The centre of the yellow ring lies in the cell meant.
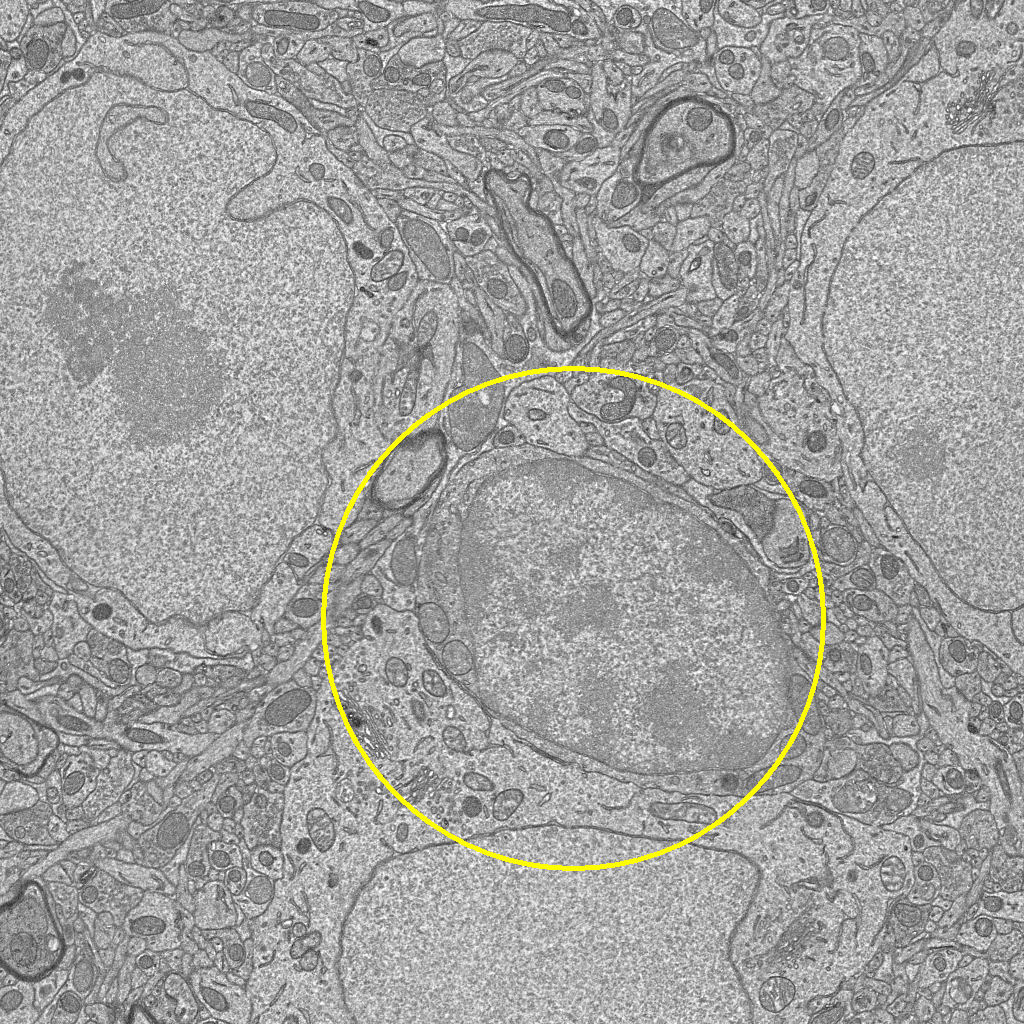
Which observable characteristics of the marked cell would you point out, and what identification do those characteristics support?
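An elongated oval nucleus lies wholly inside the ring, its long axis running from upper left to lower right. Its envelope is smooth, without deep folds or indentations. Several large darker chromatin patches are scattered through a paler, grainy nucleoplasm. It is an oligodendrocyte.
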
